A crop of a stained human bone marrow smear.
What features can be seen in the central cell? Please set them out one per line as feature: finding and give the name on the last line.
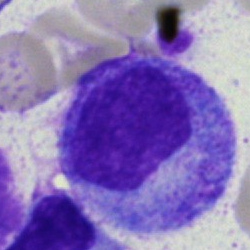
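Outline: round and smooth
Nucleus: off-centre, pushed toward the upper left
Staining: nucleus dark purple, mottled texture
Cytoplasm: paler zone beside the nucleus, lower right side
Name: myelocyte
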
